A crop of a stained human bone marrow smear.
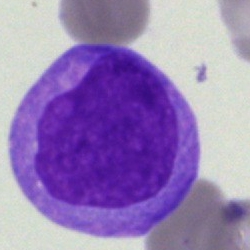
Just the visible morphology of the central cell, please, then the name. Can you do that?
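Outline round and smooth. Chromatin finely granular rather than coarsely clumped. Cytoplasm stains blue-purple, with a paler area beside the nucleus at the upper left. Cell type: blast.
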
